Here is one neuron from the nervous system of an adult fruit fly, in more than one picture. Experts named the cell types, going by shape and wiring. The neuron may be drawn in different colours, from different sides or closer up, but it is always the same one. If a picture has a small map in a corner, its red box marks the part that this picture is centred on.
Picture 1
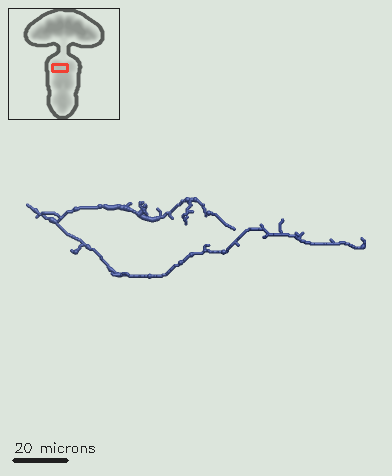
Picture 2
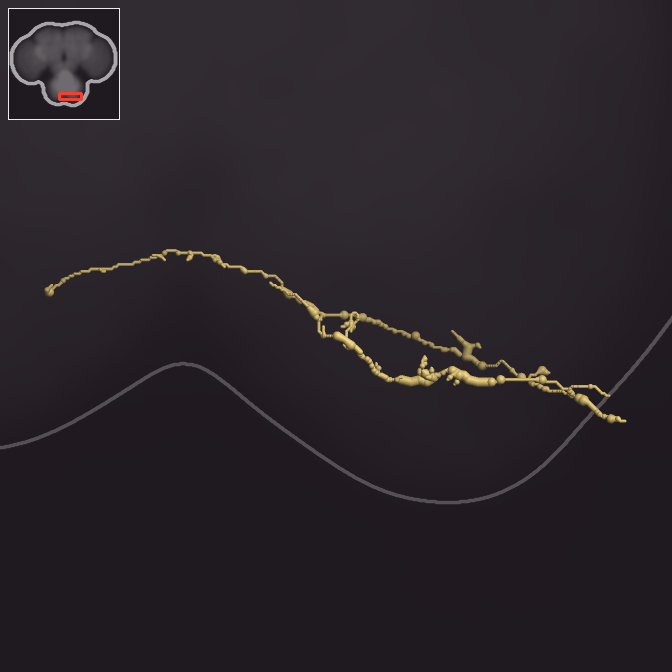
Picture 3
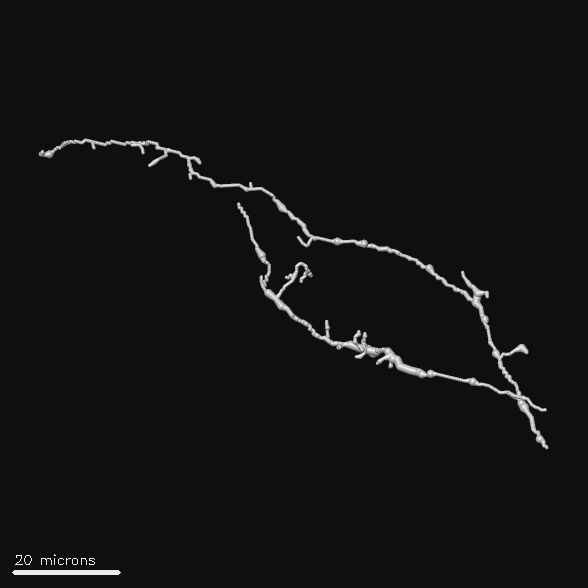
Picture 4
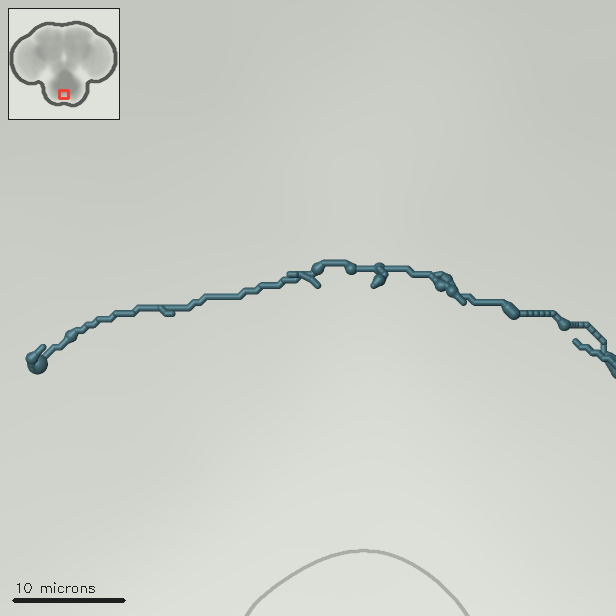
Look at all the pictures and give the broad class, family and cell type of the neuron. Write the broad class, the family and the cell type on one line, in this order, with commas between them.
sensory neuron entering the nerve cord, class gustatory, LgLG6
